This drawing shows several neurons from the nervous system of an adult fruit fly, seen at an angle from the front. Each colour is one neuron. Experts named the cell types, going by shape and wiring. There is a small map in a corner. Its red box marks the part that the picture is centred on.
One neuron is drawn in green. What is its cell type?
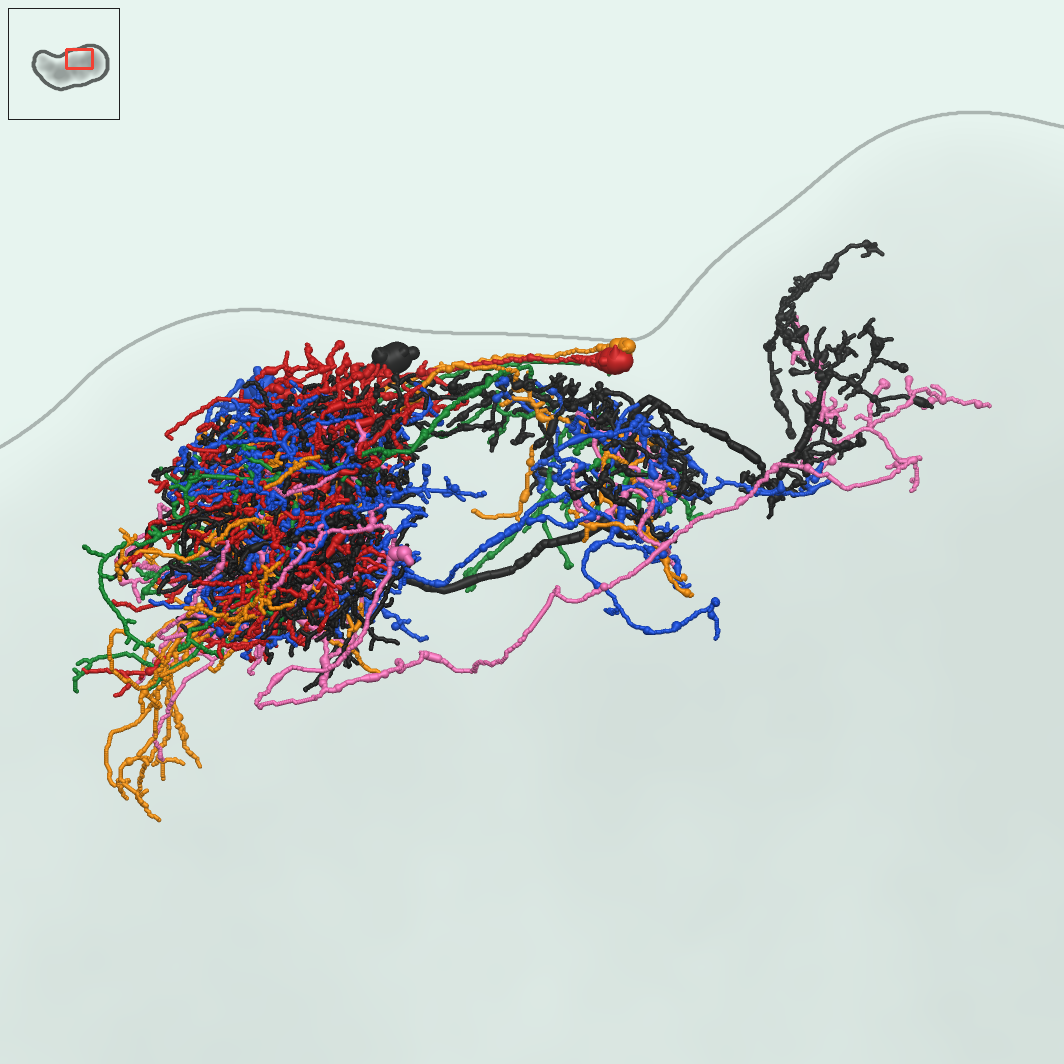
CB1050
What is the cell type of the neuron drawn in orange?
SLP421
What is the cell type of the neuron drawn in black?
SLP388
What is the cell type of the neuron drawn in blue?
SLP279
